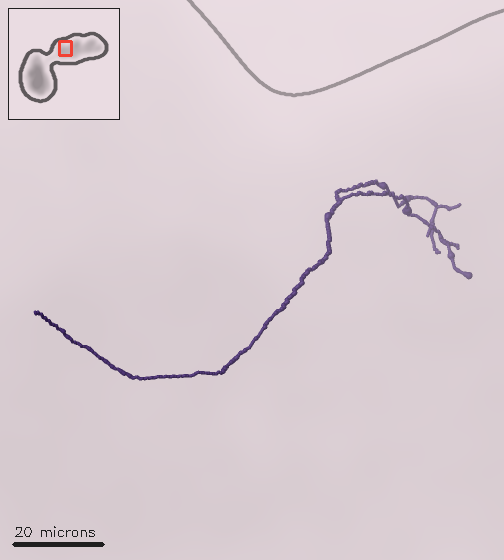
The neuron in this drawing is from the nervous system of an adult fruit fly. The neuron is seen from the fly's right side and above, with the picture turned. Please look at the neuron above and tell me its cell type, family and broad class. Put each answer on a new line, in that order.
WG1
class gustatory
sensory neuron entering the nerve cord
